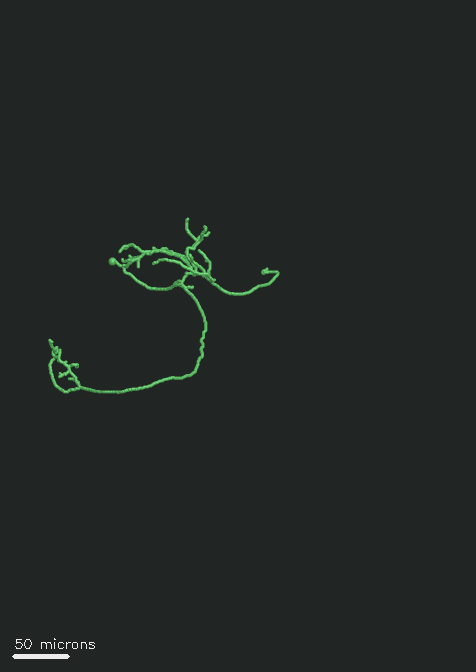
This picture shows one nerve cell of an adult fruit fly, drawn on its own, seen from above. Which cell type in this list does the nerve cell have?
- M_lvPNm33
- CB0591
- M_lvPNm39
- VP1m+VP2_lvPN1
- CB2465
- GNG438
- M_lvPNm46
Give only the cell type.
M_lvPNm46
